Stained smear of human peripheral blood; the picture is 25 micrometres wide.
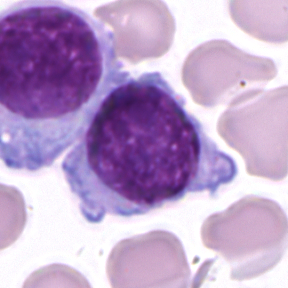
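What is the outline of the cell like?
Irregular rather than smoothly round.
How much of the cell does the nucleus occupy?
Most of it: the nucleus is round, about 10 micrometres across, leaving a modest rim of pale blue cytoplasm.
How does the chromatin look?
Deep purple, with small paler spots scattered through it.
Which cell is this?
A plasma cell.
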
